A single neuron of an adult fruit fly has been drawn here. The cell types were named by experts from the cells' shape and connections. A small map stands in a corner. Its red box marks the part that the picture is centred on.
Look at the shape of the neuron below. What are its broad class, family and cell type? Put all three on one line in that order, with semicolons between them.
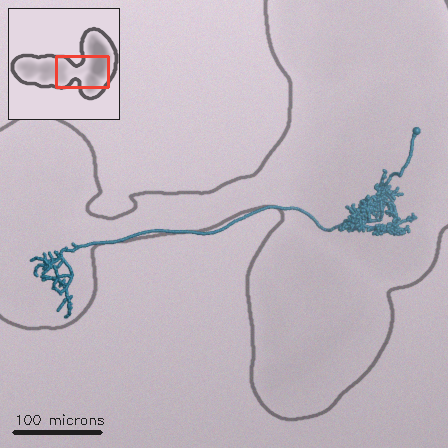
descending neuron; DNg; DNg48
